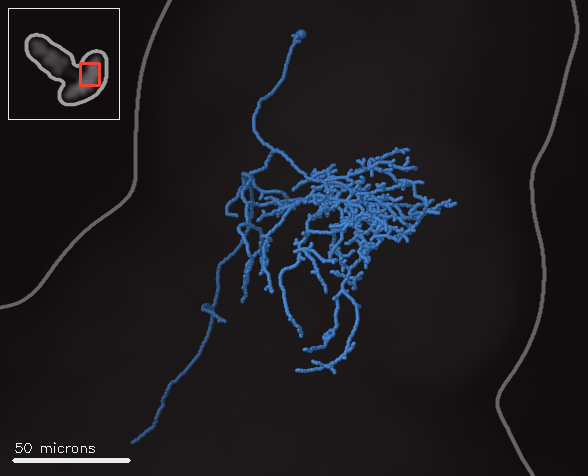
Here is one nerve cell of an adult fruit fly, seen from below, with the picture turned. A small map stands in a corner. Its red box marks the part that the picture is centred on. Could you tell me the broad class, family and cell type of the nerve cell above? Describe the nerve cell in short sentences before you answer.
The cell body is at the top of the picture. By the scale bar it is about 180 microns tall in this view. Dozens of branch ends can be seen. This is a central-brain intrinsic neuron. Its family is hemilineage VPNp&v1_posterior. The cell type is PVLP108.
